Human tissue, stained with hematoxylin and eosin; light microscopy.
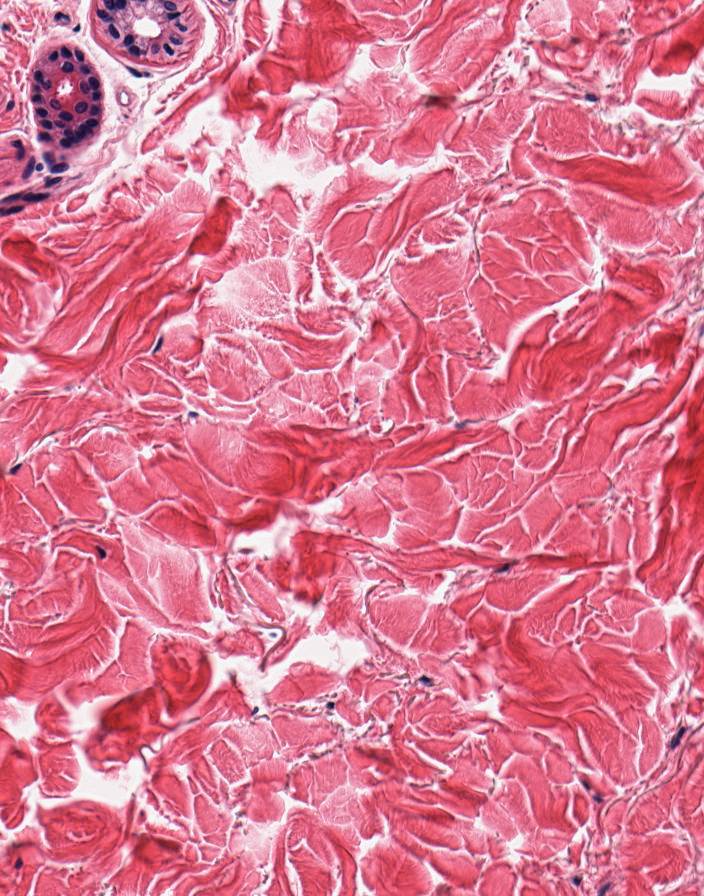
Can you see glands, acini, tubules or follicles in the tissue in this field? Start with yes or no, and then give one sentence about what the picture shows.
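Yes. A few small round tubular profiles lie in the top-left corner of the field.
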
